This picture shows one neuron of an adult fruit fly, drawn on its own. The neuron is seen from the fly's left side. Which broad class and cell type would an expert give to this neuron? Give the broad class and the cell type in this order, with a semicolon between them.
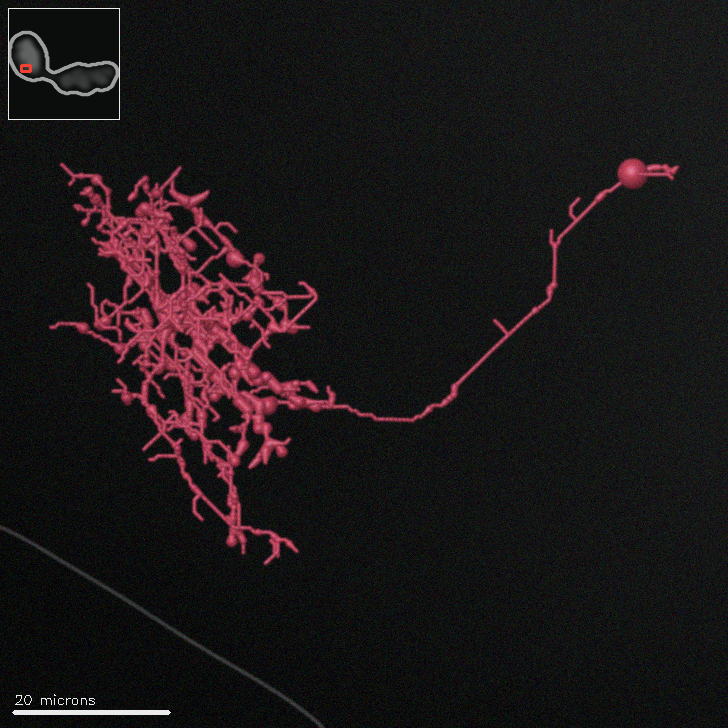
central-brain intrinsic neuron; GNG393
